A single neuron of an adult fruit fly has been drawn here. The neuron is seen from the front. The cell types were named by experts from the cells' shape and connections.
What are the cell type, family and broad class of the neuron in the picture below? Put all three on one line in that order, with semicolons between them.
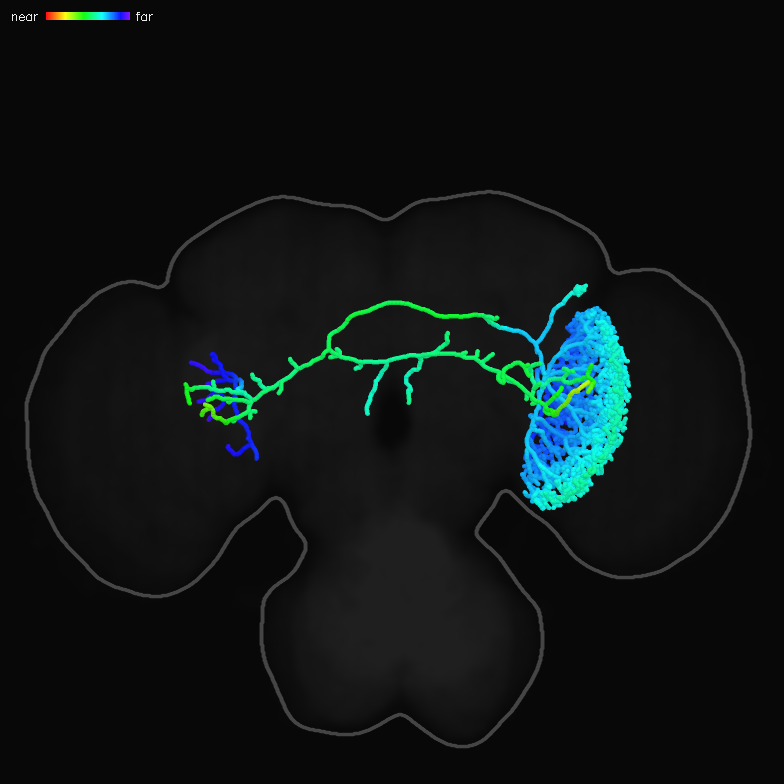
LT66; LT; visual projection neuron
